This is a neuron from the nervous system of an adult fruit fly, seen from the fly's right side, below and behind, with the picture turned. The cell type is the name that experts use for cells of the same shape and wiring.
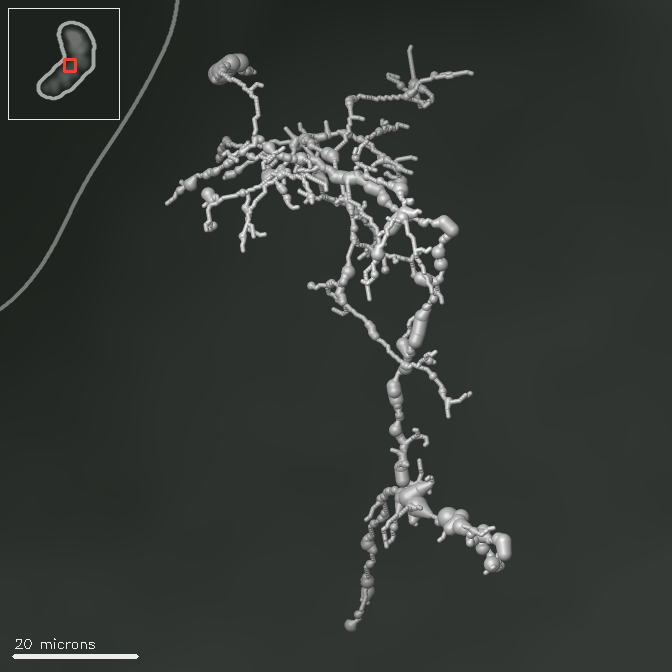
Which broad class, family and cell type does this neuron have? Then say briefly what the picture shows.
It is a nerve-cord intrinsic neuron. The family is hemilineage 19A. It is of cell type IN19A112. From top to bottom in the picture it spans about 95 microns. The picture shows dozens of branch ends.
